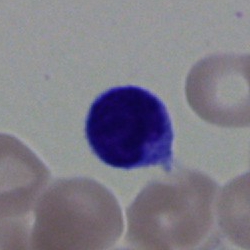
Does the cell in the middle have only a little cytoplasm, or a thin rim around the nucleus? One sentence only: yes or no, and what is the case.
Yes, the cell has scant cytoplasm, no more than a thin rim.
